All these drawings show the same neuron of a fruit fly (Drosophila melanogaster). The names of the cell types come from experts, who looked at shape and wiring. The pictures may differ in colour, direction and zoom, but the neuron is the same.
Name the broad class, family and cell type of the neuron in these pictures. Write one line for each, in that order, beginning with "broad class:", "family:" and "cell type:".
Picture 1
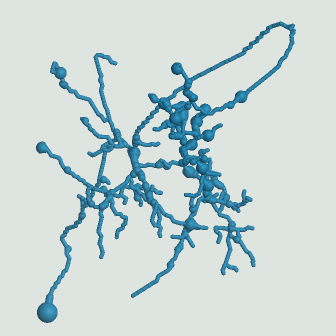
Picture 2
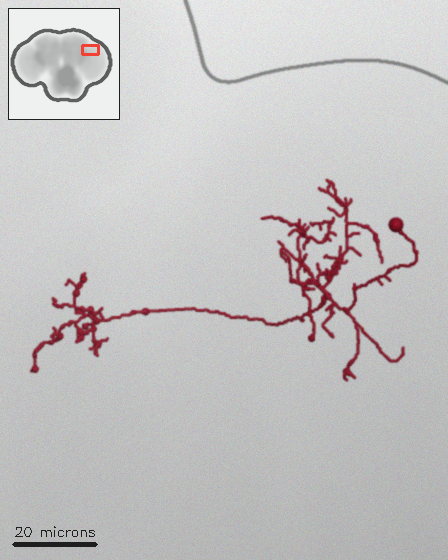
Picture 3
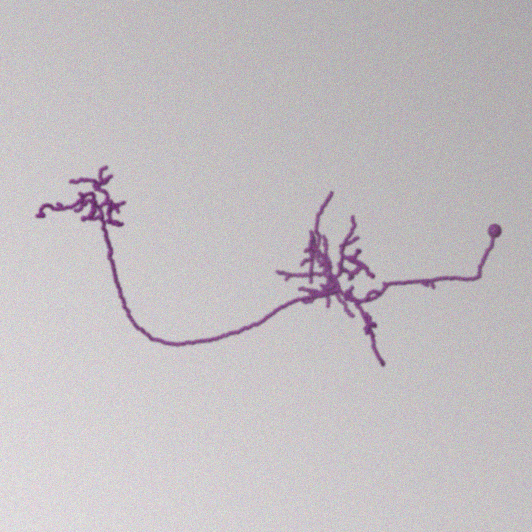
broad class: optic-lobe intrinsic neuron
family: Tm
cell type: Tm35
